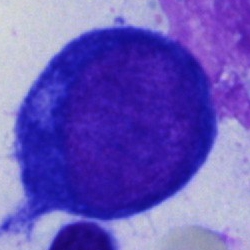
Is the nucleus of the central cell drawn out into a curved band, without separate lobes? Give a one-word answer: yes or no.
No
